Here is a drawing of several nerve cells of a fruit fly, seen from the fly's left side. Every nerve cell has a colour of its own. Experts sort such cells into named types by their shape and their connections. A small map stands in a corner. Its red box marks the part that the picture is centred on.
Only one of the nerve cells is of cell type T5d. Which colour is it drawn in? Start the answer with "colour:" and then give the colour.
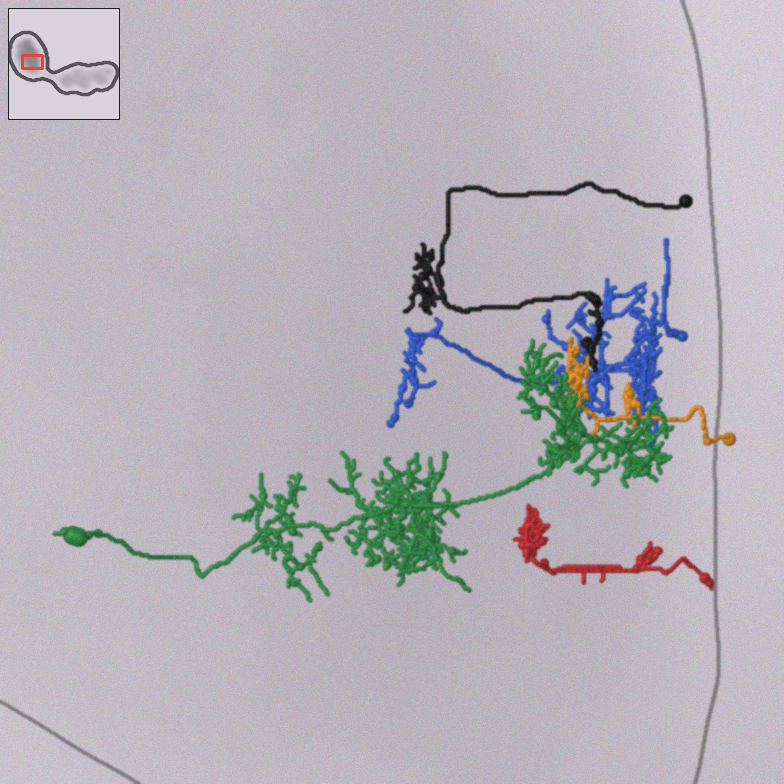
colour: red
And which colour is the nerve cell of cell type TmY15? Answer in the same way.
colour: green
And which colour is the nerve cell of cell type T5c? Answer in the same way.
colour: black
